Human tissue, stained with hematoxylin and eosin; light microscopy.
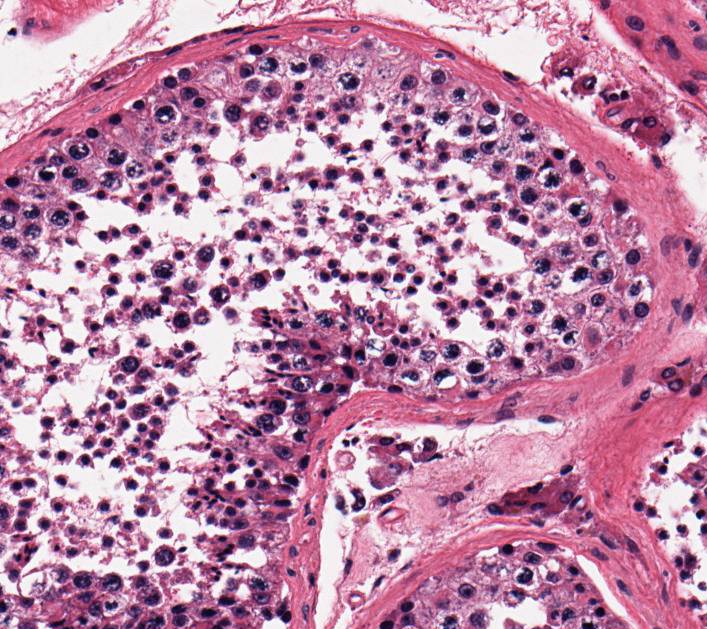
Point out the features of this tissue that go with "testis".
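Testis. Field: one large rounded tubule occupying most of the view; parts of neighbouring tubules at the lower right and right edges. Goes with testis: tubule wall is a band of pink fibrous tissue with flattened, elongated nuclei.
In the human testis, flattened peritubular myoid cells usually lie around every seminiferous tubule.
Goes with testis: lining of many layers of rounded cells, reaching from the wall far toward the centre.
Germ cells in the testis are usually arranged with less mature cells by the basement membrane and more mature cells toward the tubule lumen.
Toward the centre: most cells have small, dark, round nuclei.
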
